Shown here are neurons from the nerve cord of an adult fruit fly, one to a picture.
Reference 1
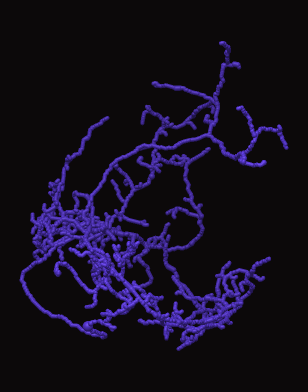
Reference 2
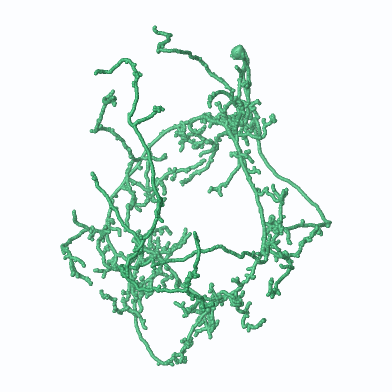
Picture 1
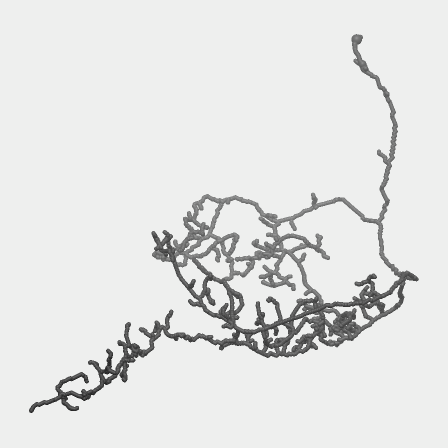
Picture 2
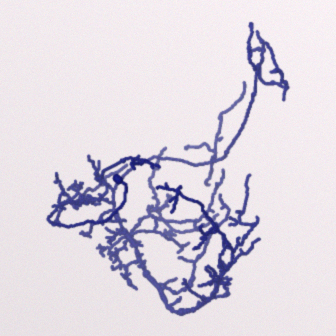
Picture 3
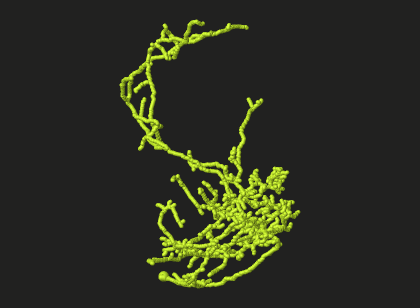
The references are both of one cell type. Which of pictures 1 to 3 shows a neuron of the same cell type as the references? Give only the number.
2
